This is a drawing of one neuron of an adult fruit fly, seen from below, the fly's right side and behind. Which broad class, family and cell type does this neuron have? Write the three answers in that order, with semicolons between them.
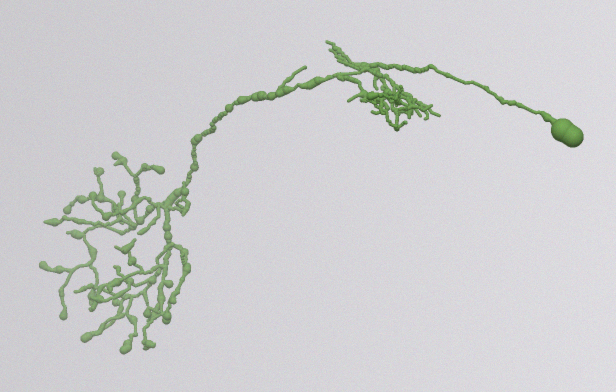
central-brain intrinsic neuron; hemilineage EBa1; ER3a_c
